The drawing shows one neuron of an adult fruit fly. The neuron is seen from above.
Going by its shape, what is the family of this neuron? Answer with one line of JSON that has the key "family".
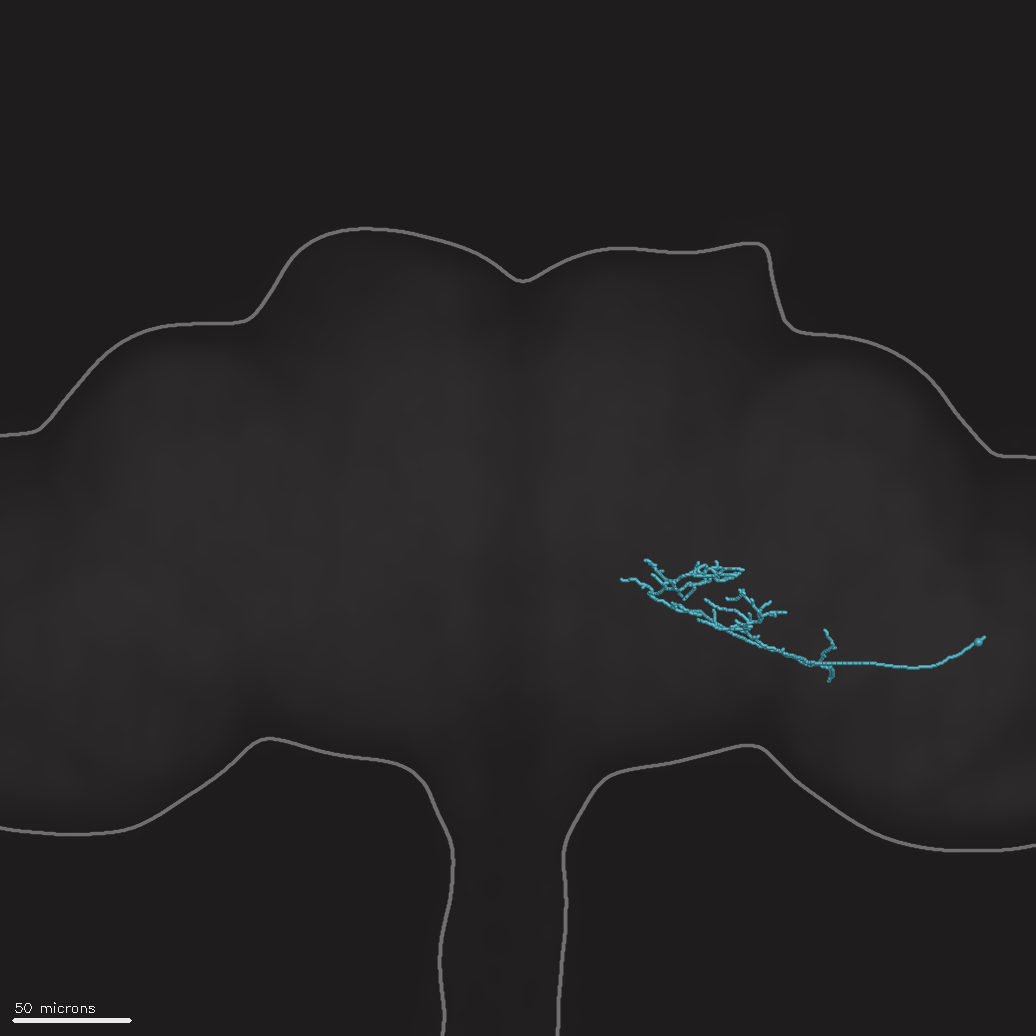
{"family": "hemilineage LHp2"}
